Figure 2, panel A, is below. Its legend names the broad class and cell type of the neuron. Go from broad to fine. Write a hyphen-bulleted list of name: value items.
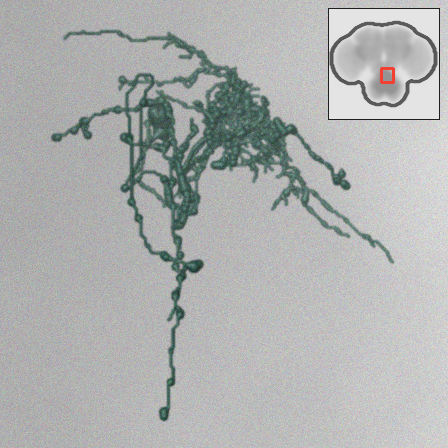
- broad class: nerve-cord intrinsic neuron
- cell type: INXXX249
